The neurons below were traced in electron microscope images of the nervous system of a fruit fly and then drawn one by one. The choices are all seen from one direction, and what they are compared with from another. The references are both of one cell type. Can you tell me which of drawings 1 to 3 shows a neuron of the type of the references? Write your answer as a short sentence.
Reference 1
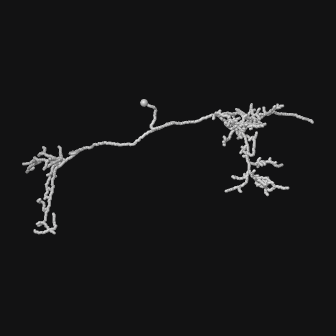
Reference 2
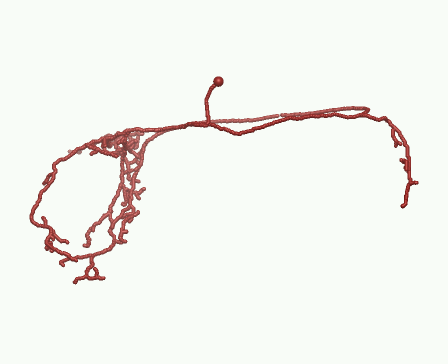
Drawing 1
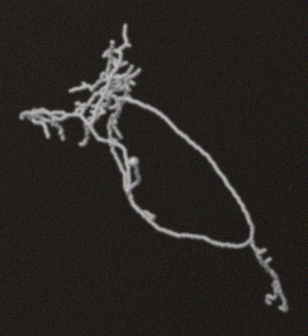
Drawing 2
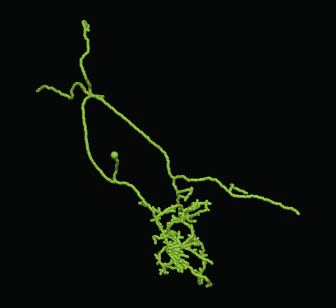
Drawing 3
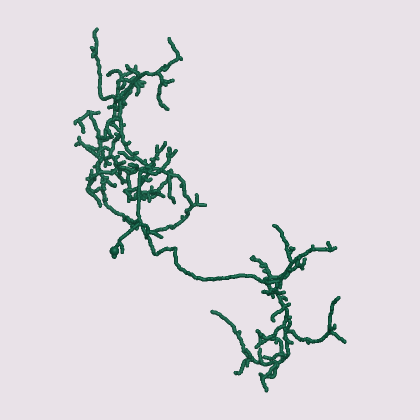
The neuron in drawing 1 is of the same cell type.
